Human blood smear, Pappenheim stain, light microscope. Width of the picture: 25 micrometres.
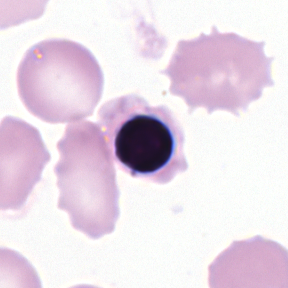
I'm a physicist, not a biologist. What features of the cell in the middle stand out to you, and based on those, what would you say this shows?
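The nucleus is round, about 5 micrometres across, and its chromatin is uniformly dense and nearly black, with no visible pattern or strands. I see no nucleoli. The nucleus sits off-centre, with the widest band of cytoplasm above and to the left. The cell's outer edge looks ragged and irregular, not smoothly round. So this is a normoblast.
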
